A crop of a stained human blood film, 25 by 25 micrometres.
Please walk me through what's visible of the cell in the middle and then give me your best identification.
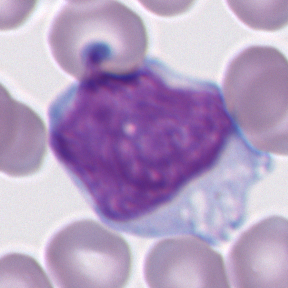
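Checking the cytoplasm: pale blue, widest toward the lower right, and without visible granules. At that lower right, the cell border is ragged, with small irregular projections. The cell is a myeloblast.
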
